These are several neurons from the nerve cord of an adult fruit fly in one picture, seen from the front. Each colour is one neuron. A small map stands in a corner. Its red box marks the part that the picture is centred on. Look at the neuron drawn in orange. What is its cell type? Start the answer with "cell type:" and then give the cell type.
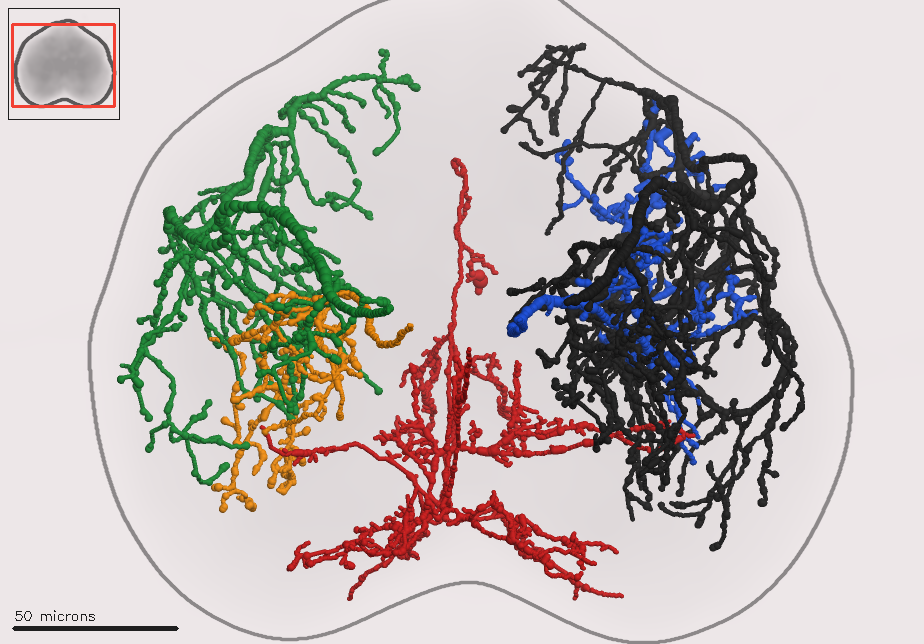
cell type: DNg19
